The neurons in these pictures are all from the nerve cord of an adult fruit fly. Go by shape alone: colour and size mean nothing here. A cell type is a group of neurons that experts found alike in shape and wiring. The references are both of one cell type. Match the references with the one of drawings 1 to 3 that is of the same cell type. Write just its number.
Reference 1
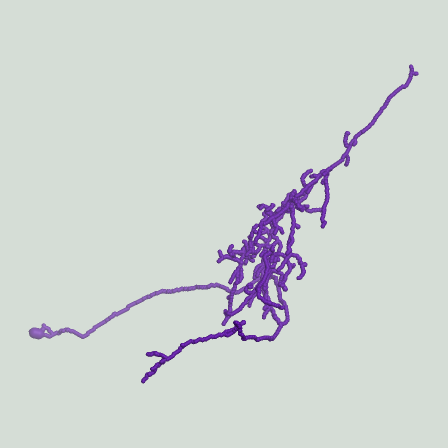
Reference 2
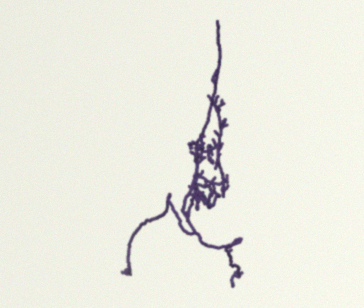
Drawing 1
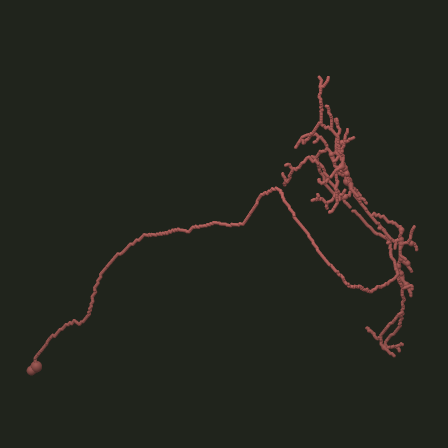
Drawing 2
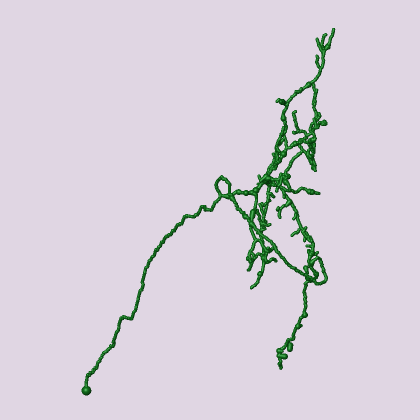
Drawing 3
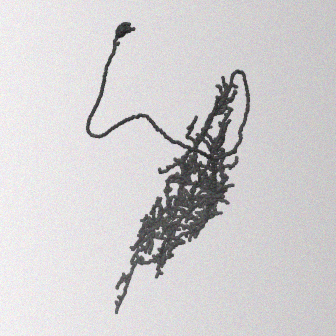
2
